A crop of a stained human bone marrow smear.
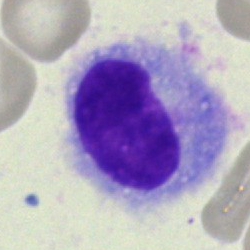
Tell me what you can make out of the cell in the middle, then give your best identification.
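Off-centre, towards the left side of the cell, lies the nucleus. The pale greyish-blue cytoplasm is widest to the right of the nucleus and holds sparse, fine pinkish-purple granules, most visible towards the upper right. It is a hairy cell.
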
